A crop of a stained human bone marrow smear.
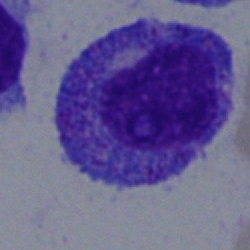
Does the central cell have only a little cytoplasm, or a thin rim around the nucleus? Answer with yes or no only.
No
